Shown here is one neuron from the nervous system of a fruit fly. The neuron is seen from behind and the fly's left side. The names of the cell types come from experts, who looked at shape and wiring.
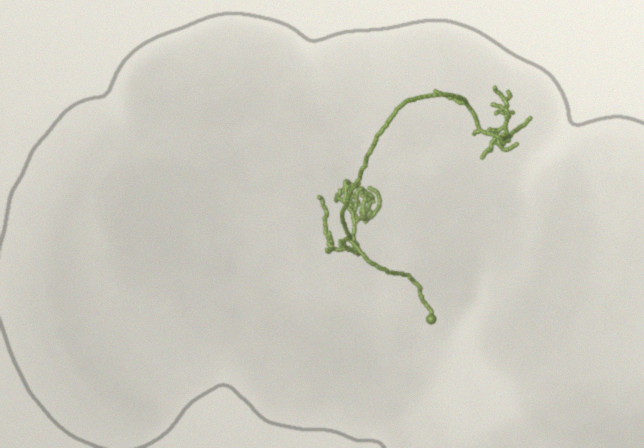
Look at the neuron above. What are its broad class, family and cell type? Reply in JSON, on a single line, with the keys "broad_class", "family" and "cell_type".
{"broad_class": "central-brain intrinsic neuron", "family": "hemilineage ALlv1", "cell_type": "M_lvPNm45"}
